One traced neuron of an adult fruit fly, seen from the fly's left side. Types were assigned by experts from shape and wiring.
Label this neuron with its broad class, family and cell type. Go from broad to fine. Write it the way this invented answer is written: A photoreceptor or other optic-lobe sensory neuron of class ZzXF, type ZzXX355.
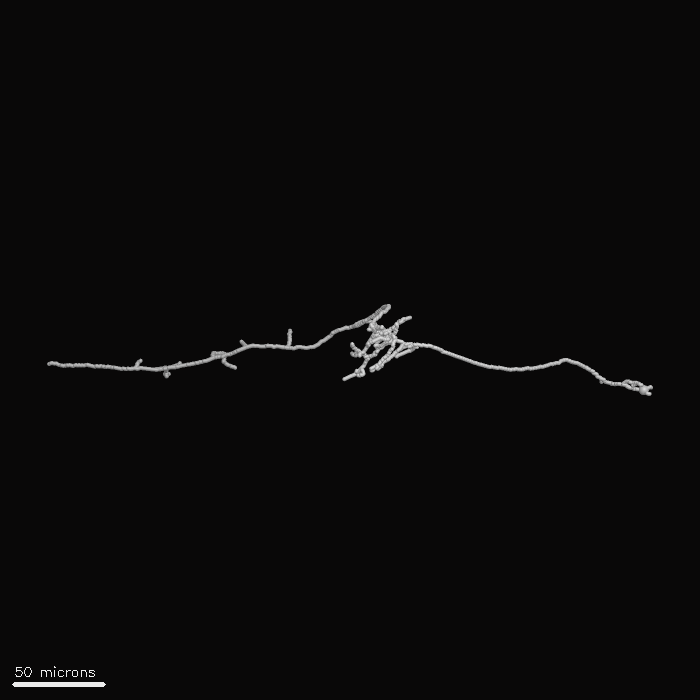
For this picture: A nerve-cord intrinsic neuron of hemilineage 06A, type IN06A094.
